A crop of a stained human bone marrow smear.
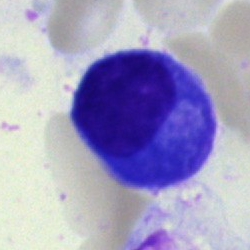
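Plasma cell at centre of stained bone marrow smear. Outline round to slightly oval, smooth, no surface projections. Nucleus dark, dense blue-purple throughout. Cytoplasm deep blue, no visible granules.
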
